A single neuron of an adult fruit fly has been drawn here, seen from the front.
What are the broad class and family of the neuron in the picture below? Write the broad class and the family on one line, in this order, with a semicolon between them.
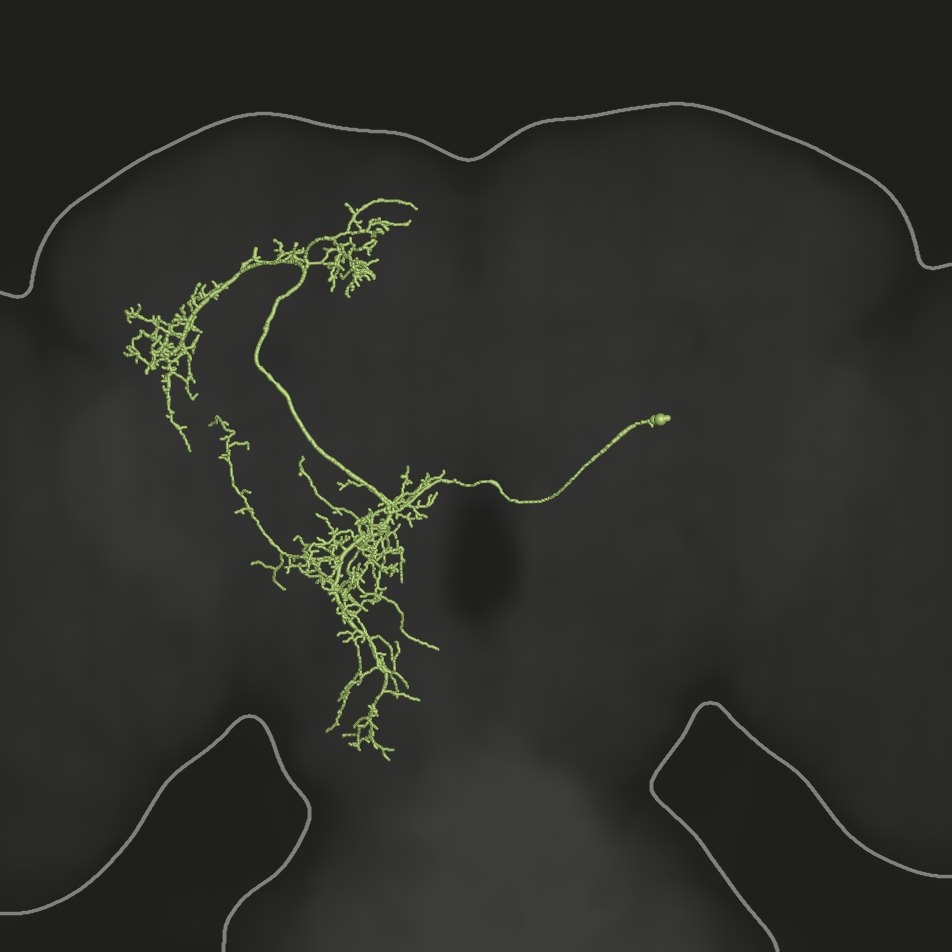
central-brain intrinsic neuron; hemilineage CREa1_ventral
